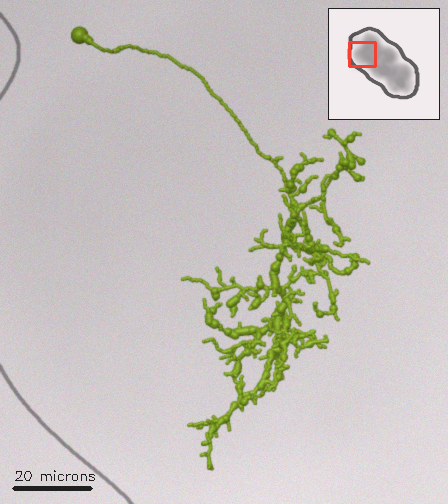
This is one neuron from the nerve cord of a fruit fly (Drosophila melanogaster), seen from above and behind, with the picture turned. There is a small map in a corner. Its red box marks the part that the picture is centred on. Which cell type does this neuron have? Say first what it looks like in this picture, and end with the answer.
From top to bottom in the picture it spans about 110 microns. Dozens of branch ends can be seen. It is a nerve-cord intrinsic neuron. It is of cell type IN09A062.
